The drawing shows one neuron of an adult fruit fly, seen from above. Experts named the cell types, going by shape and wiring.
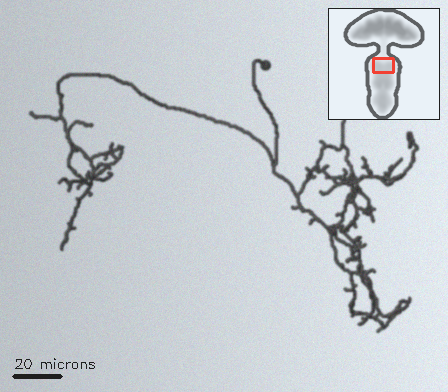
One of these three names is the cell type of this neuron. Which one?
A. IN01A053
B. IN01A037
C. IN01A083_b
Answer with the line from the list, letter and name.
C. IN01A083_b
